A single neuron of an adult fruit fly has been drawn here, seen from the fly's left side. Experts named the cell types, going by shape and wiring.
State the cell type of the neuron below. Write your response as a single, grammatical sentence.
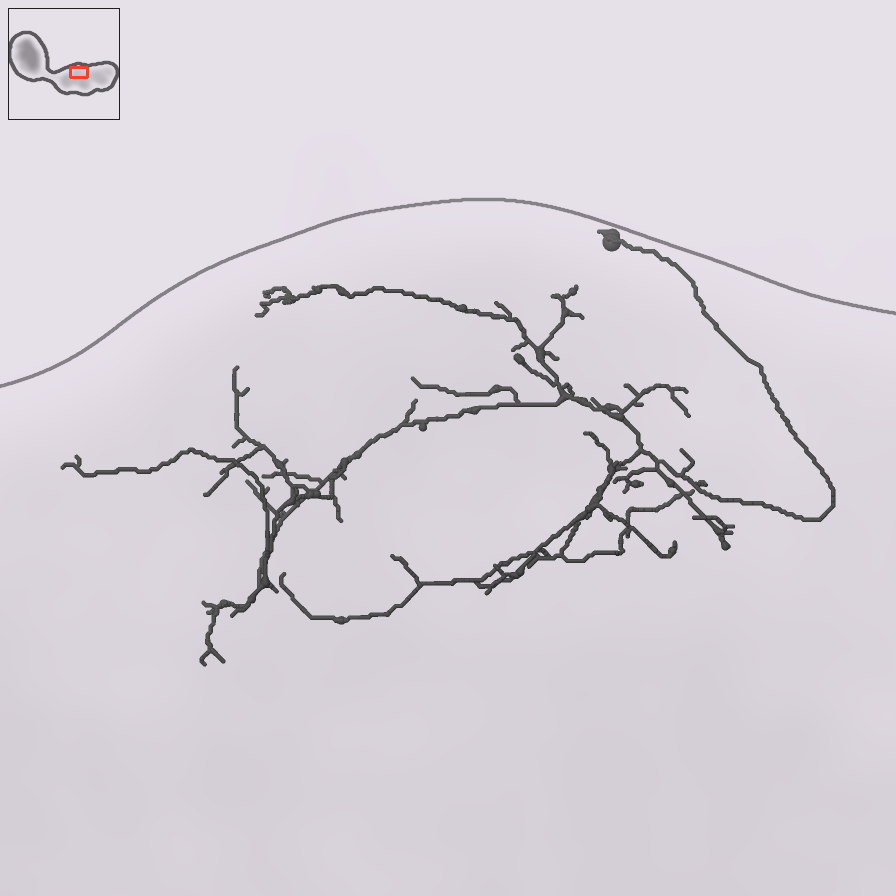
What this neuron is, by cell type, is IN11B021_c.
